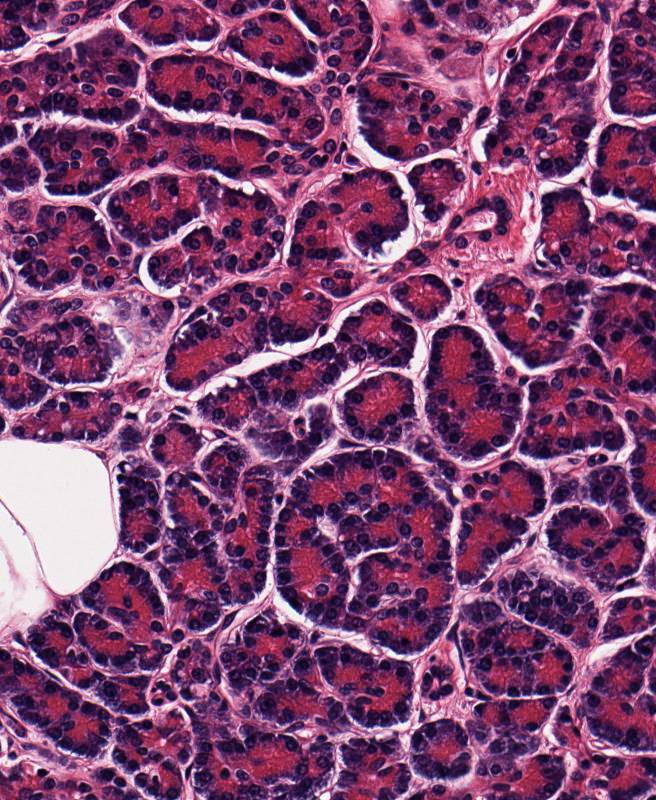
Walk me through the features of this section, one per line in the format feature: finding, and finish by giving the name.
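Acinar cells: pyramidal, I see
Nuclei: round and dark, at the base, toward each acinus's outer edge
Apical cytoplasm: bright red, toward each acinus's centre
Basal cytoplasm: purple, around the nuclei
Lumens: tiny, mostly not open that I can see
Clefts: narrow and white, parting many acini from surrounding connective tissue
Name: pancreas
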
